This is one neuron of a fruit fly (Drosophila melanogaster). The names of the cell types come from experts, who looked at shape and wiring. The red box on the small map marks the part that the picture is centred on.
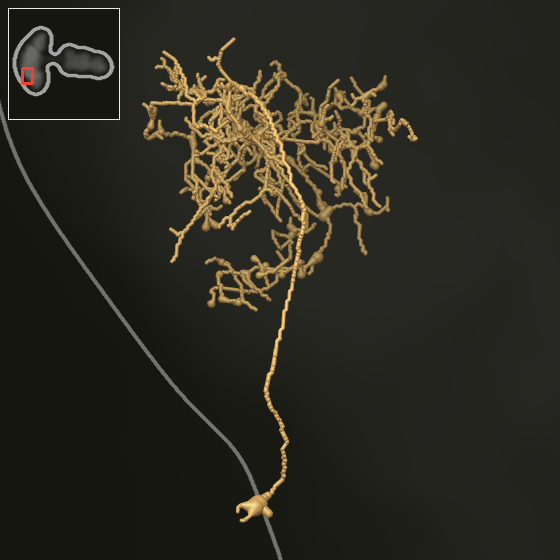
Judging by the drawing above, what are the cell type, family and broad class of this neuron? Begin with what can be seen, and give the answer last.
It lies in the brain. The picture shows dozens of branch ends. It is of cell type SLP011. The family is hemilineage SLPal1. Its broad class is central-brain intrinsic neuron.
